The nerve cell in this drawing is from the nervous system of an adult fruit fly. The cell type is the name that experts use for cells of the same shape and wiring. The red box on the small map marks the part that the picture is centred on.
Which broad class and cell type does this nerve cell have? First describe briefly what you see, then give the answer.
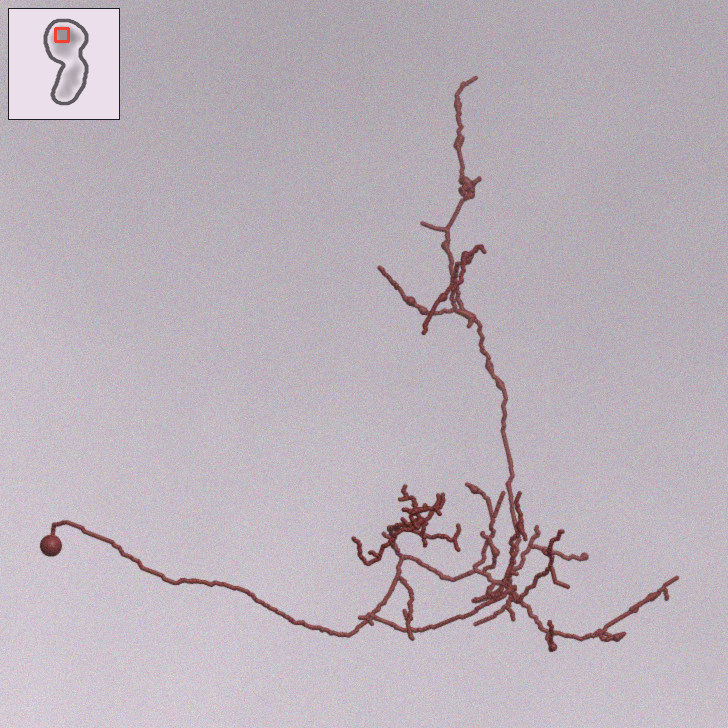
Its cell body lies at the lower left of the picture. The picture shows dozens of branch ends. It is a central-brain intrinsic neuron. Its cell type is CB2869.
